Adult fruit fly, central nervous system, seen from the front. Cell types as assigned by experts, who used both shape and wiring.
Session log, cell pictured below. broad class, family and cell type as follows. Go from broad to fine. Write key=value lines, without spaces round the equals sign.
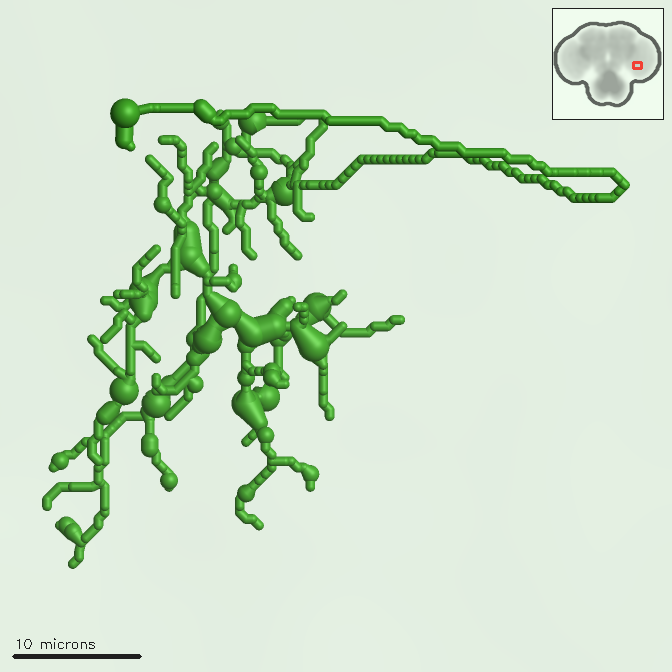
broad_class=optic-lobe intrinsic neuron
family=Cm
cell_type=Cm6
